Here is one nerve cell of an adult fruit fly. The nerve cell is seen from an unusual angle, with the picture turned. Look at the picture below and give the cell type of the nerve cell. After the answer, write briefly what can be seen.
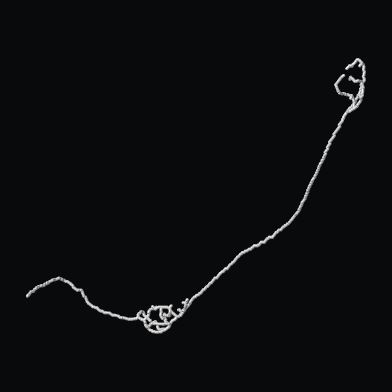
The cell type is ORN_DL2d. This is a sensory neuron entering the brain. The drawing shows no cell body. In this view it is about as wide as it is tall.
